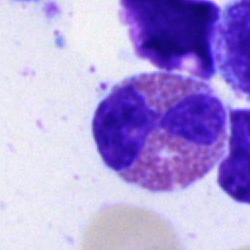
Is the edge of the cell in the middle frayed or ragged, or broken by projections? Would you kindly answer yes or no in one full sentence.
No, smooth rather than rough is the outline of this cell.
